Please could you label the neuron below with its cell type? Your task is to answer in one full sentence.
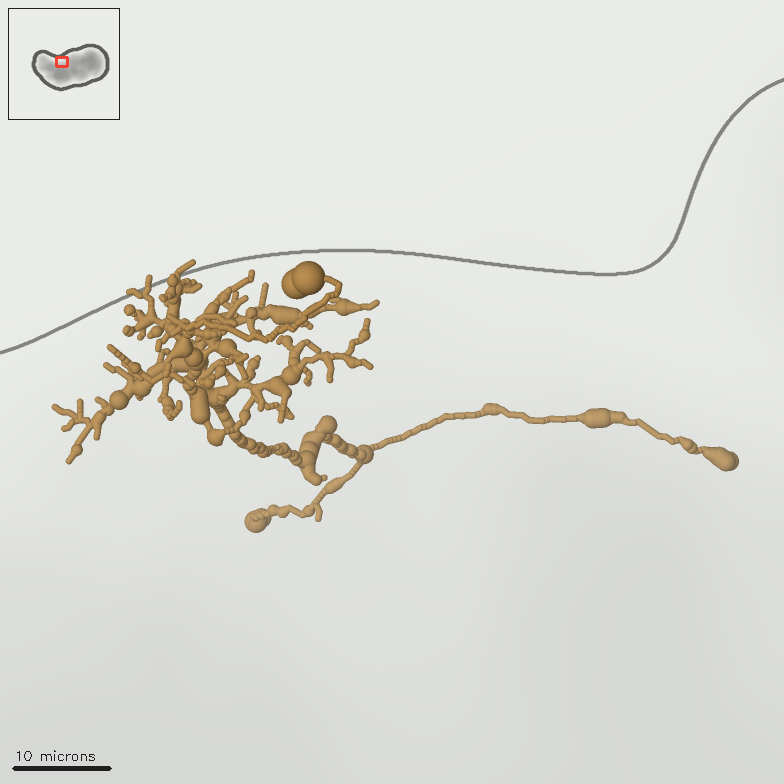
The type assigned to this neuron is TmY3.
